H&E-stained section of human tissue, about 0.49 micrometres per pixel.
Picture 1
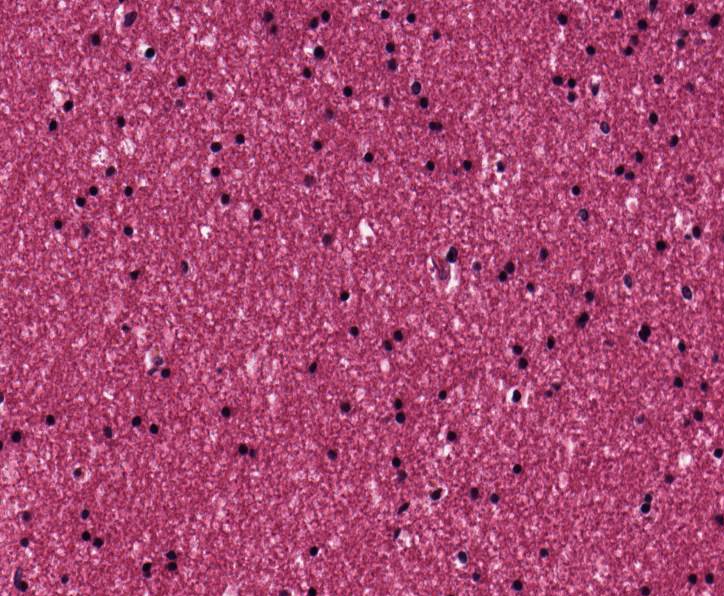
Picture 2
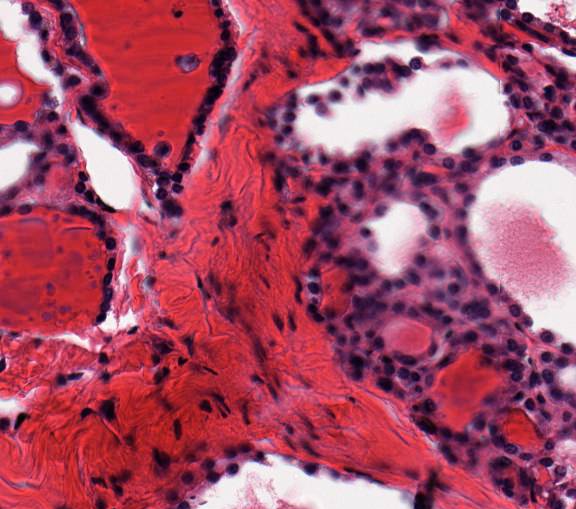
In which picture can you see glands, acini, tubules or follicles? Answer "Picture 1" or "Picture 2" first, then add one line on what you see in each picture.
Picture 2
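In picture 1: No epithelium, glands or fat are present in the field.
In picture 2: The follicles in the upper left are filled with dense, smooth, deep red material.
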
